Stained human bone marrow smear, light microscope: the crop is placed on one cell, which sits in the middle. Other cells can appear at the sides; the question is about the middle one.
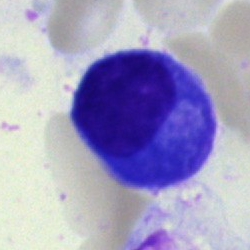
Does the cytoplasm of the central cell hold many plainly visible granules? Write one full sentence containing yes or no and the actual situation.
No, granules are not seen anywhere in its cytoplasm.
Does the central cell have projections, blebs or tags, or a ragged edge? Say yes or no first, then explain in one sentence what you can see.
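No. The cell outline is round to slightly oval and smooth, with no surface projections.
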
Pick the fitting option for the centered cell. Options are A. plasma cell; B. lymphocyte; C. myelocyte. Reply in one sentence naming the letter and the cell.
The cell in the middle is correctly identified as a plasma cell in option A.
